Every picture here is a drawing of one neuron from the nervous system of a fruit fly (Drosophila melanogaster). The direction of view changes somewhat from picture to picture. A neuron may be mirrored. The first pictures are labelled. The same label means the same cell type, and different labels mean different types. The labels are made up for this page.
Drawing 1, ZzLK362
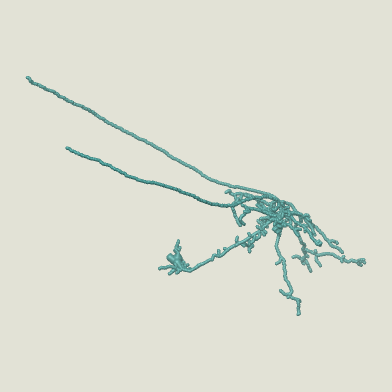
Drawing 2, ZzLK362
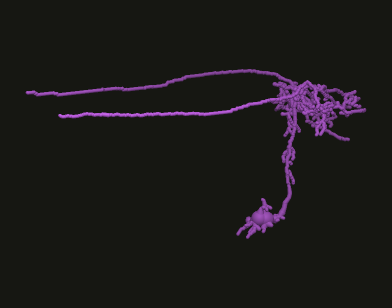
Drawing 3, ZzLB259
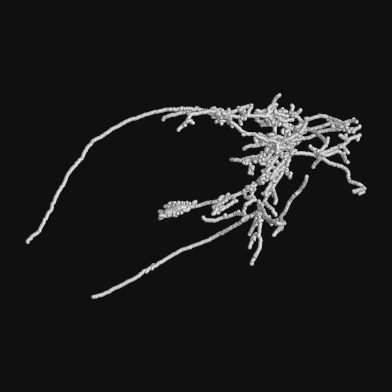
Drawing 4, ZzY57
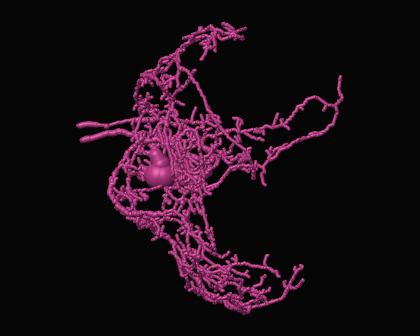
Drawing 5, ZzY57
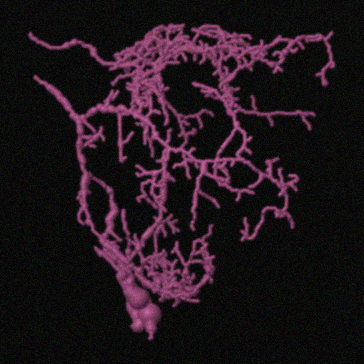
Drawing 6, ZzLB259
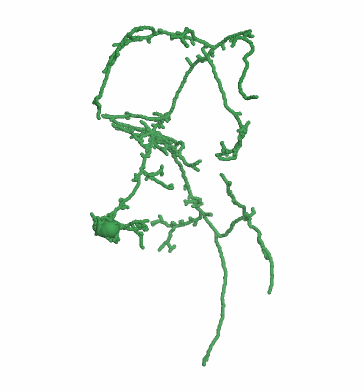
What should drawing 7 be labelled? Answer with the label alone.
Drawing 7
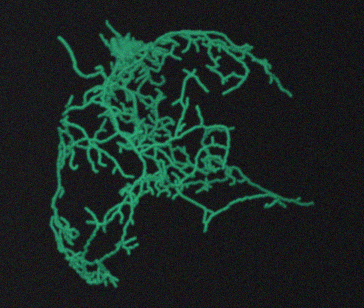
ZzY57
